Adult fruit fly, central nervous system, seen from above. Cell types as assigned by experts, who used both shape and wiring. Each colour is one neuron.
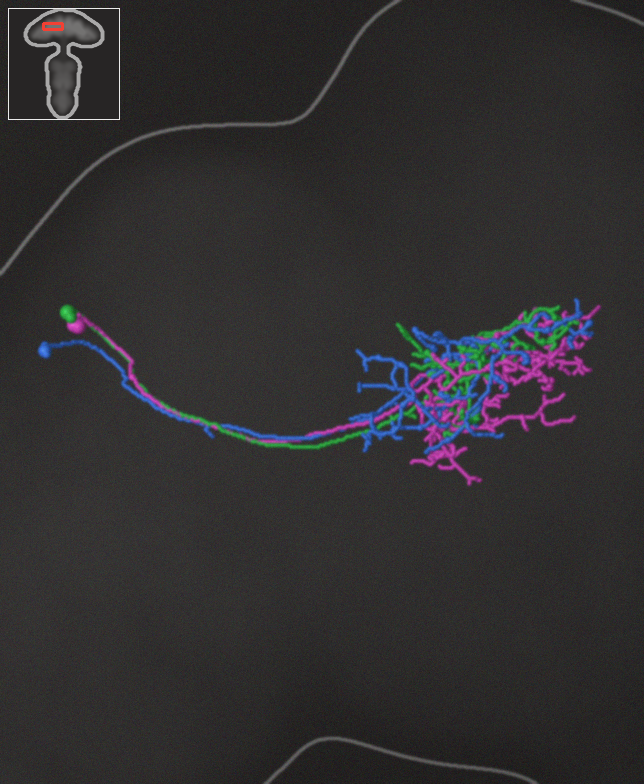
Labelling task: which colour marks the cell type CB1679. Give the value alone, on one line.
green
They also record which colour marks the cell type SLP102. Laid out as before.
blue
